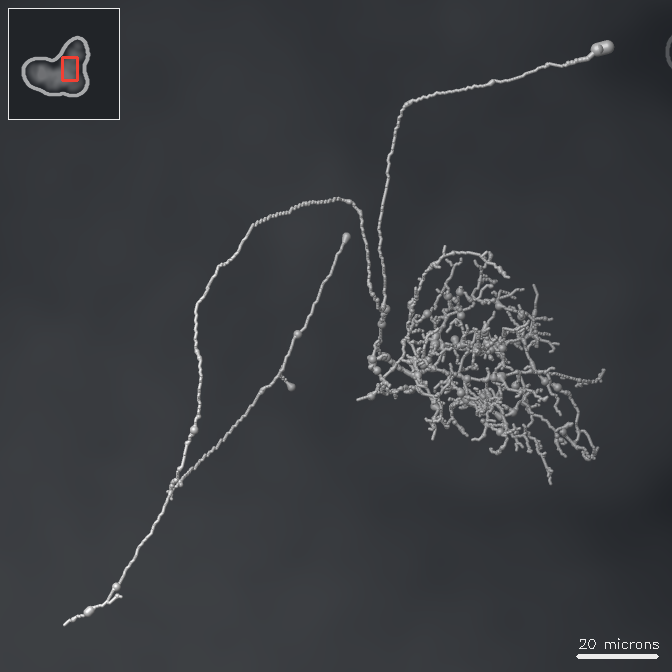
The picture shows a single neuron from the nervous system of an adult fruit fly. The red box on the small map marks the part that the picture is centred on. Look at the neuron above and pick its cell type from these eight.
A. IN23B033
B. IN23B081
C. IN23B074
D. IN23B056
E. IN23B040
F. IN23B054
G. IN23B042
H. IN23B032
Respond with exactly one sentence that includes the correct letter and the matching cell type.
The cell type is IN23B056 for the neuron, matching option D.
